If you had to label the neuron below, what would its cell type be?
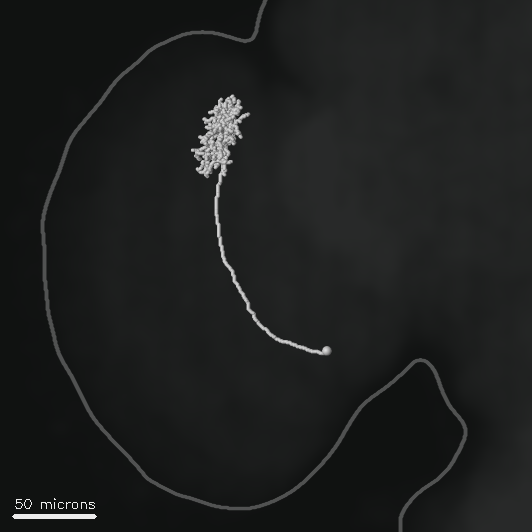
Pm1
